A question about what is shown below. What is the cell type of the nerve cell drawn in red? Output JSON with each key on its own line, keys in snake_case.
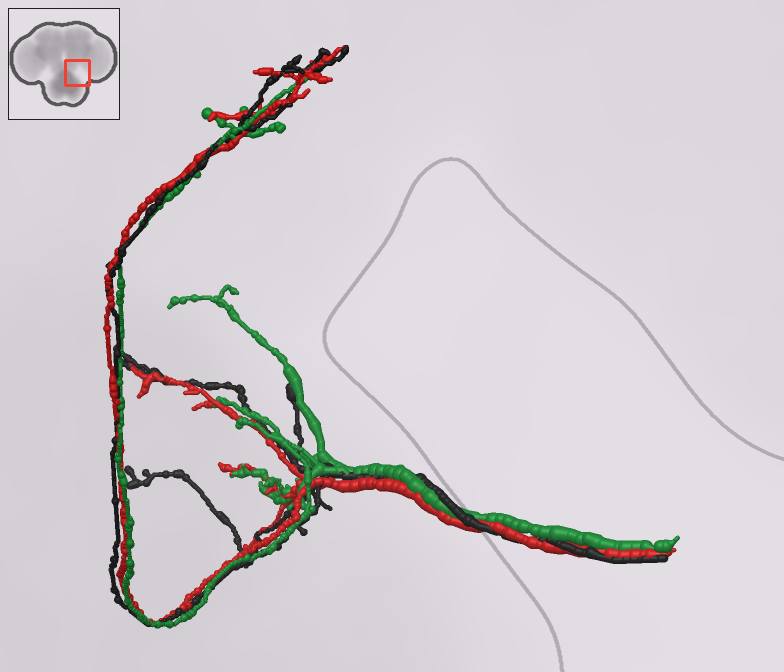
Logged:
{
 "cell_type": "SApp21"
}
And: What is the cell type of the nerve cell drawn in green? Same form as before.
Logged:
{
 "cell_type": "SApp20"
}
